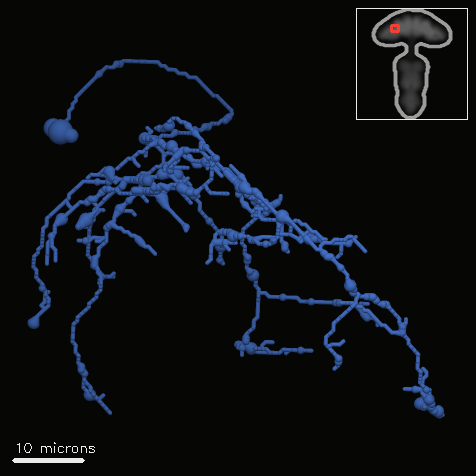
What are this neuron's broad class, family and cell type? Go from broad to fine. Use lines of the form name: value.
broad class: central-brain intrinsic neuron
family: hemilineage LHl1
cell type: LHAV4d4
